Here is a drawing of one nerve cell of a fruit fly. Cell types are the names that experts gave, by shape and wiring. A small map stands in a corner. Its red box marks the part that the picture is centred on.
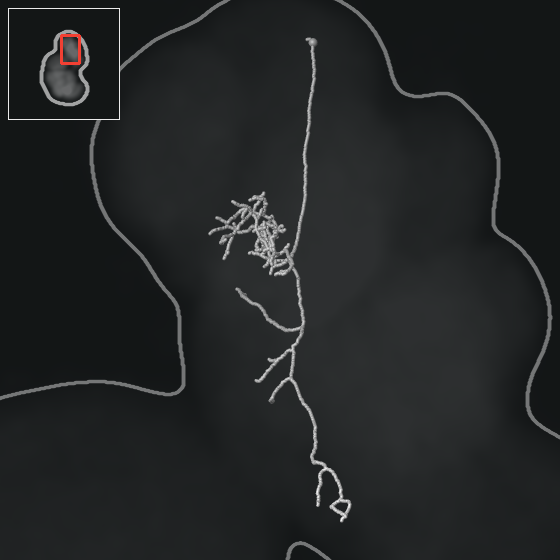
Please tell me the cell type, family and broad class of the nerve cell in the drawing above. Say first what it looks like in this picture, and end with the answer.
Its cell body lies at the top of the picture. As drawn here it is more than twice as tall as it is wide. It is of cell type IN08B088. The family is hemilineage 08B. It is a nerve-cord intrinsic neuron.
